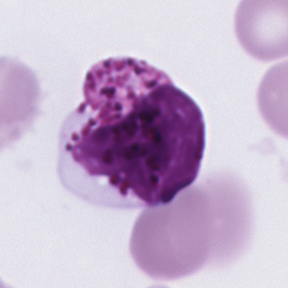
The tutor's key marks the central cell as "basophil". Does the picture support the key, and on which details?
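Yes, basophil is the right name for this cell. Coarse dark purple-black granules are scattered over the cell and lie on top of the nucleus, a single large dark purple mass filling the right side.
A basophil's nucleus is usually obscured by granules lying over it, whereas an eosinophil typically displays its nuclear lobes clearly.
Granules over the nucleus therefore speak for basophil and against eosinophil. The granules are round and spaced apart; the lower left holds a pale, nearly colourless band with few granules, and the upper left a lighter pinkish-purple granular area.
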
